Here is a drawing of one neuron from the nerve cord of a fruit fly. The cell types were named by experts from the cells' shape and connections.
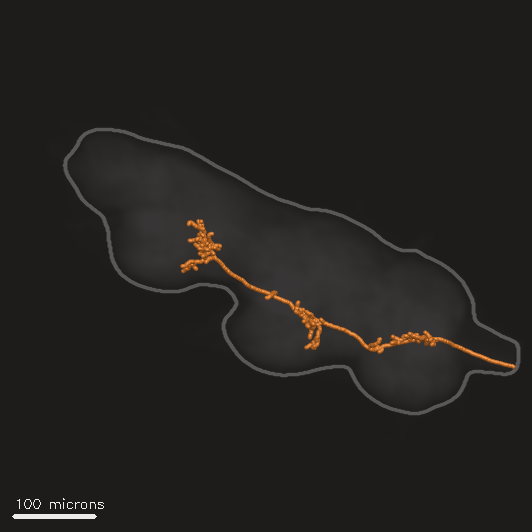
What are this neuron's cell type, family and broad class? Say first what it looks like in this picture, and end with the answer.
No cell body is drawn. From left to right in the picture it spans about 400 microns. Its cell type is DNg31. Its family is hemilineage MD3. This is a descending neuron.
